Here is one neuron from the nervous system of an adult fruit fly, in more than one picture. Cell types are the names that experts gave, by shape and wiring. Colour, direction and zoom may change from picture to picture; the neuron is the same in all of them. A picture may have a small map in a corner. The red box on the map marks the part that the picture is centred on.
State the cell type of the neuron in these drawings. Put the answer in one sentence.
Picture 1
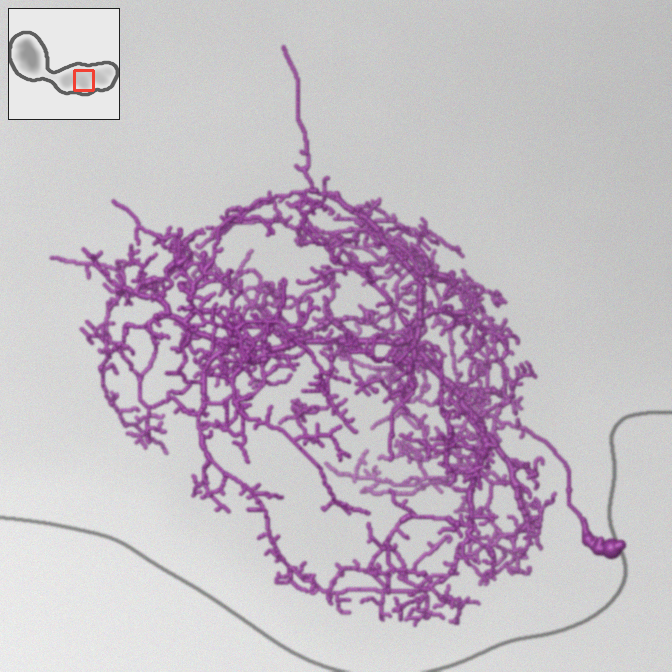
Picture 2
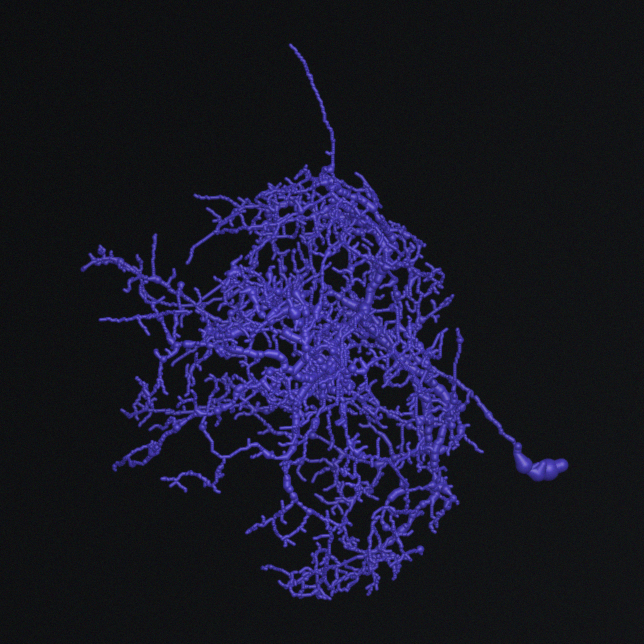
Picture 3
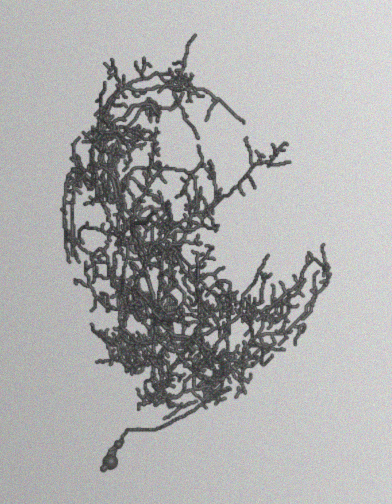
The cell type is IN20A.22A001.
